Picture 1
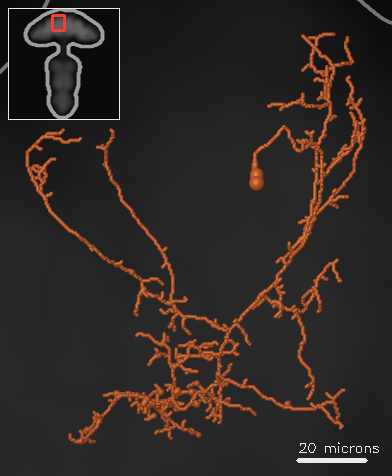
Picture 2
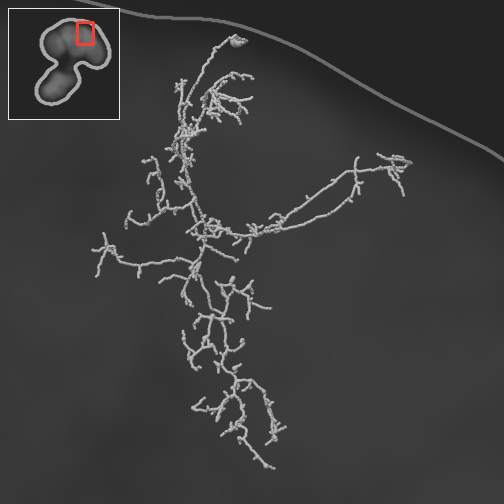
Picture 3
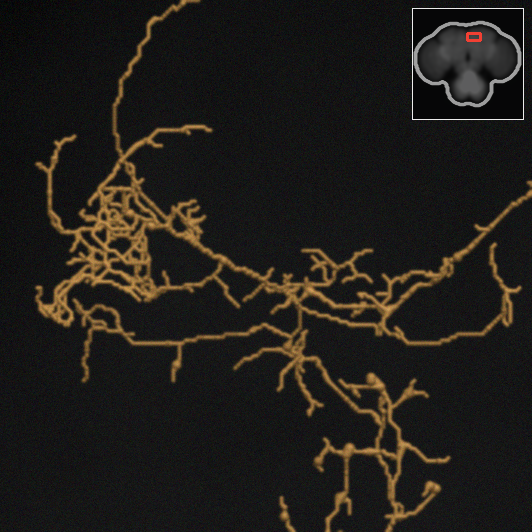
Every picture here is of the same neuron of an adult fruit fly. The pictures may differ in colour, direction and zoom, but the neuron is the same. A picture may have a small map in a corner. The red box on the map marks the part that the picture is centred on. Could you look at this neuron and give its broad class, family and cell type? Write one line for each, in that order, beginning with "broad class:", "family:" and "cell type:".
broad class: central-brain intrinsic neuron
family: hemilineage SMPad2
cell type: SMP068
